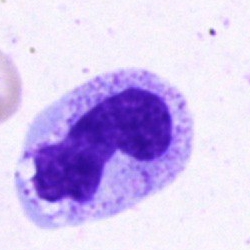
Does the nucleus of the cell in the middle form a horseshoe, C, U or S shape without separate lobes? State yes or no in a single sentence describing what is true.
Yes, the nucleus of the cell is bent into a band with no separate lobes.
